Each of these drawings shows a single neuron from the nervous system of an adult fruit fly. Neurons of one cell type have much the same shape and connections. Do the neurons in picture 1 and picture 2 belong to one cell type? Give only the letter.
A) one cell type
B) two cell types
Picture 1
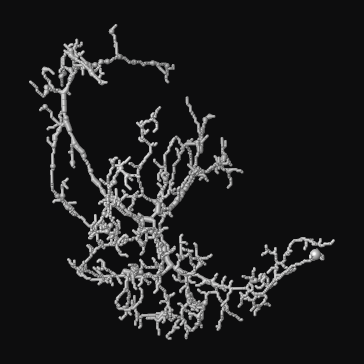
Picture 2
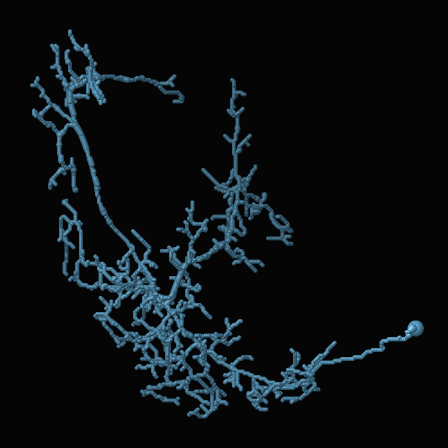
A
